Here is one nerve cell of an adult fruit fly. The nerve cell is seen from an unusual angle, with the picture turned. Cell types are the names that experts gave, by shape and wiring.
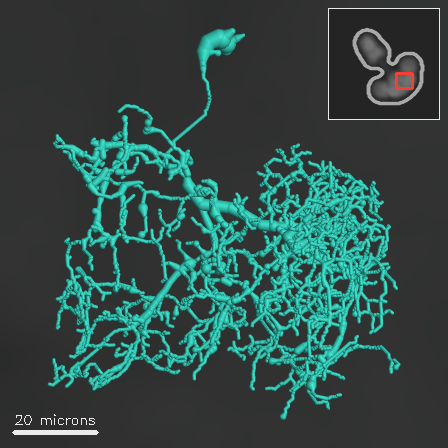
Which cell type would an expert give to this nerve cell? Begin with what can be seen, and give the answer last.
It lies in the brain. The cell body is at the top of the picture. By the scale bar it is about 95 microns tall in this view. Its broad class is central-brain intrinsic neuron. Its cell type is vLN25.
